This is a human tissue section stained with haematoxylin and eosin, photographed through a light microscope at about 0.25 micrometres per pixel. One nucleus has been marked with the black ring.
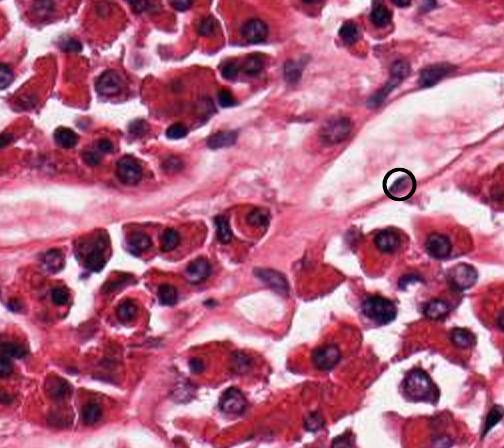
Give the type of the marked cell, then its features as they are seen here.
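The marked cell is an endothelial cell. The nucleus is small and flattened-oval, clearly smaller than the round nuclei of the plump cells just below it. Hardly any cytoplasm is visible around the nucleus; only a thin pink strand runs out from it on either side. It sits on a thin, wavy pink line that borders a wide pale space holding faint pink material, which looks like a vessel lumen. On the other side of that line lie cells with abundant red cytoplasm, so this cell lies between the lumen and those cells.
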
